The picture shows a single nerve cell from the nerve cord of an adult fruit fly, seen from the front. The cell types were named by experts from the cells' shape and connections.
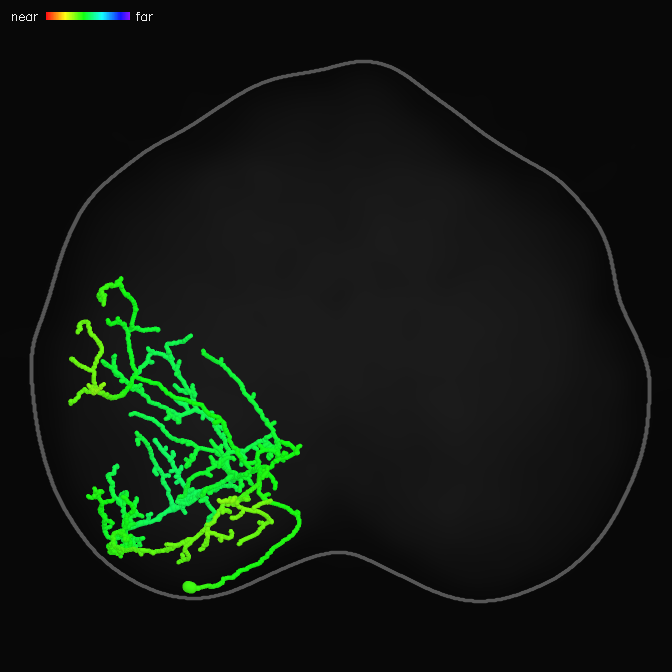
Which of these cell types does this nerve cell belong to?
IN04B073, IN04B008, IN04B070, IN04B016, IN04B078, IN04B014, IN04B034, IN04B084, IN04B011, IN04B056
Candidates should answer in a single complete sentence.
In terms of cell type, the nerve cell is IN04B084.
